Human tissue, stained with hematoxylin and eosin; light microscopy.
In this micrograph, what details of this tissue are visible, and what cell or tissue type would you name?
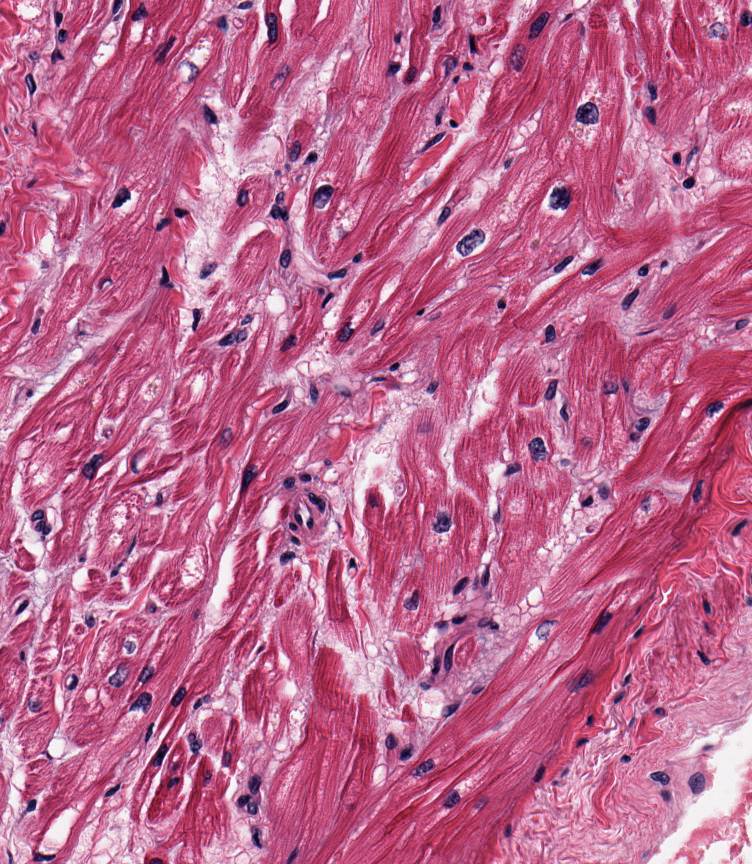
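Most muscle fibres run diagonally, from the lower left toward the upper right. Their nuclei lie centrally within the fibres, and many fibres branch and join neighbouring ones. The spaces between fibres, widest in the centre, hold pale loose stroma containing small clear vacuoles. The tissue is atrial appendage of the heart.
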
